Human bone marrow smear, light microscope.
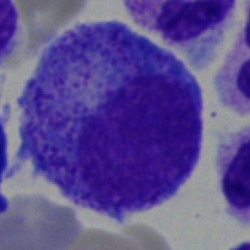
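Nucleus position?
Off-centre, toward the right side of the cell.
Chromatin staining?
Dense dark purple.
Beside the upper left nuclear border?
A paler zone of cytoplasm.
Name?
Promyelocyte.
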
